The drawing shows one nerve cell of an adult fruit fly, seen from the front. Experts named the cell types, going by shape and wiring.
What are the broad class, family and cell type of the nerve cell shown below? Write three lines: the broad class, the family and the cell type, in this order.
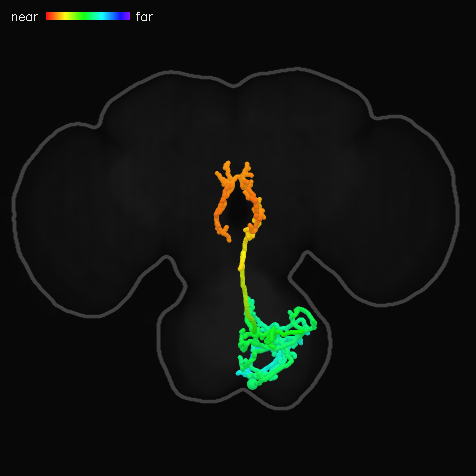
ascending neuron
hemilineage 04B
AN04B051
